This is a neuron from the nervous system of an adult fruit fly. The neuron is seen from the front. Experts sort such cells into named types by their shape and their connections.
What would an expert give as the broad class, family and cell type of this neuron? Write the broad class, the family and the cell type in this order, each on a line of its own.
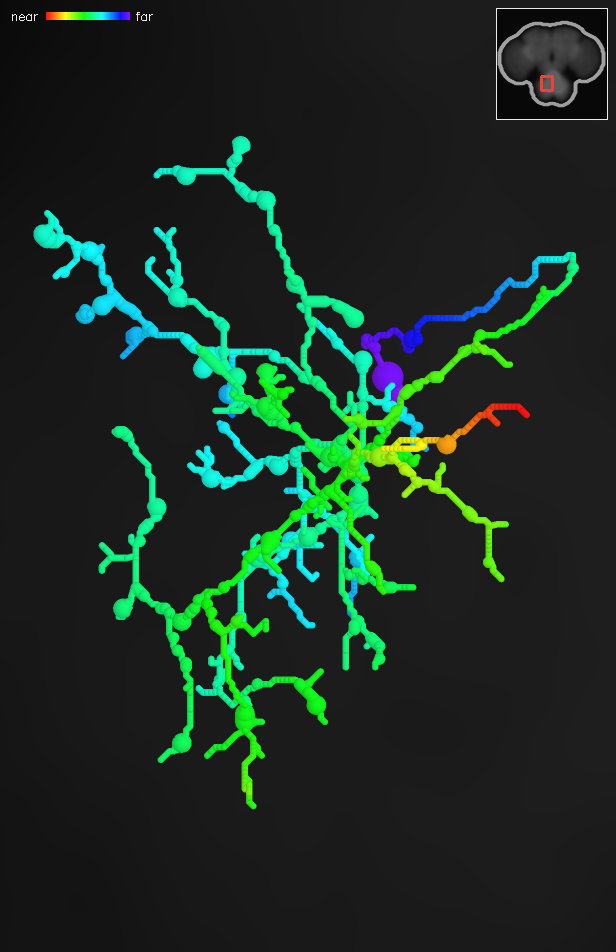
nerve-cord intrinsic neuron
hemilineage 21A
IN21A111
